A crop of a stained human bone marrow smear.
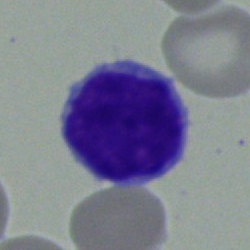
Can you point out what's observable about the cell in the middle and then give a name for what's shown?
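Roughly round in shape, the cell has a slightly uneven, faintly bumpy edge. Its nucleus fills almost the entire cell, leaving only a very thin rim of bluish cytoplasm. No granules are present in the cytoplasm, and the cell contains no vacuoles. It is a lymphocyte.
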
